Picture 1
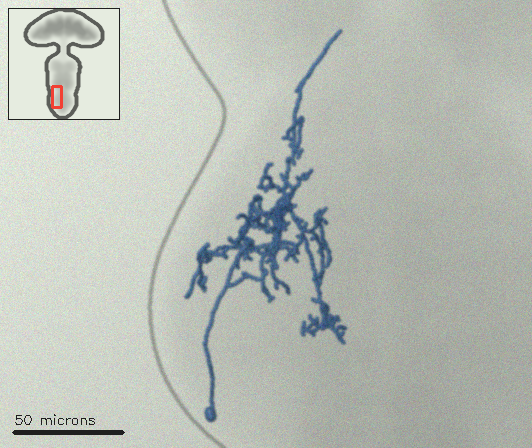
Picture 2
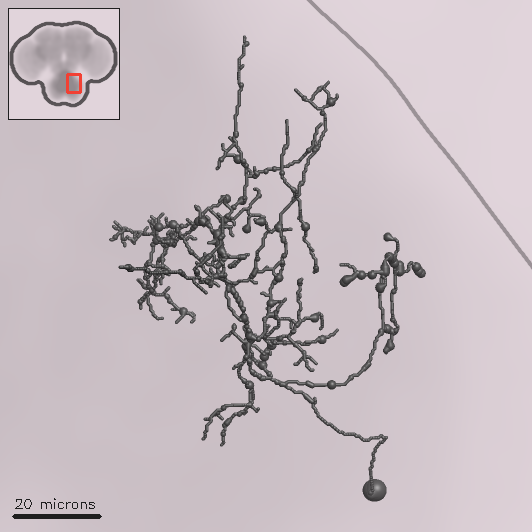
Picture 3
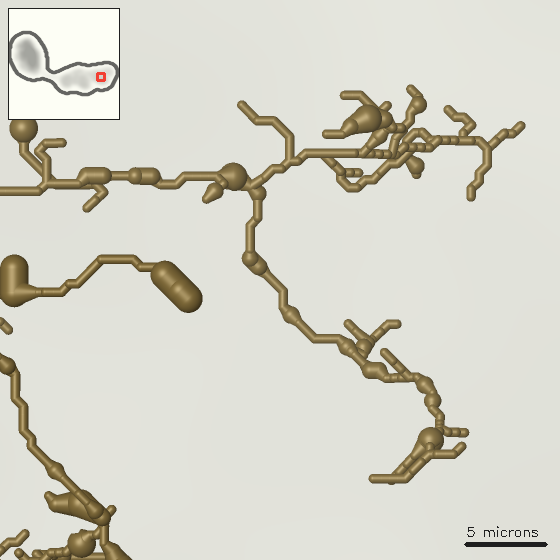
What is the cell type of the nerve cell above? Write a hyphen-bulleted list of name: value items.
- cell type: IN16B118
